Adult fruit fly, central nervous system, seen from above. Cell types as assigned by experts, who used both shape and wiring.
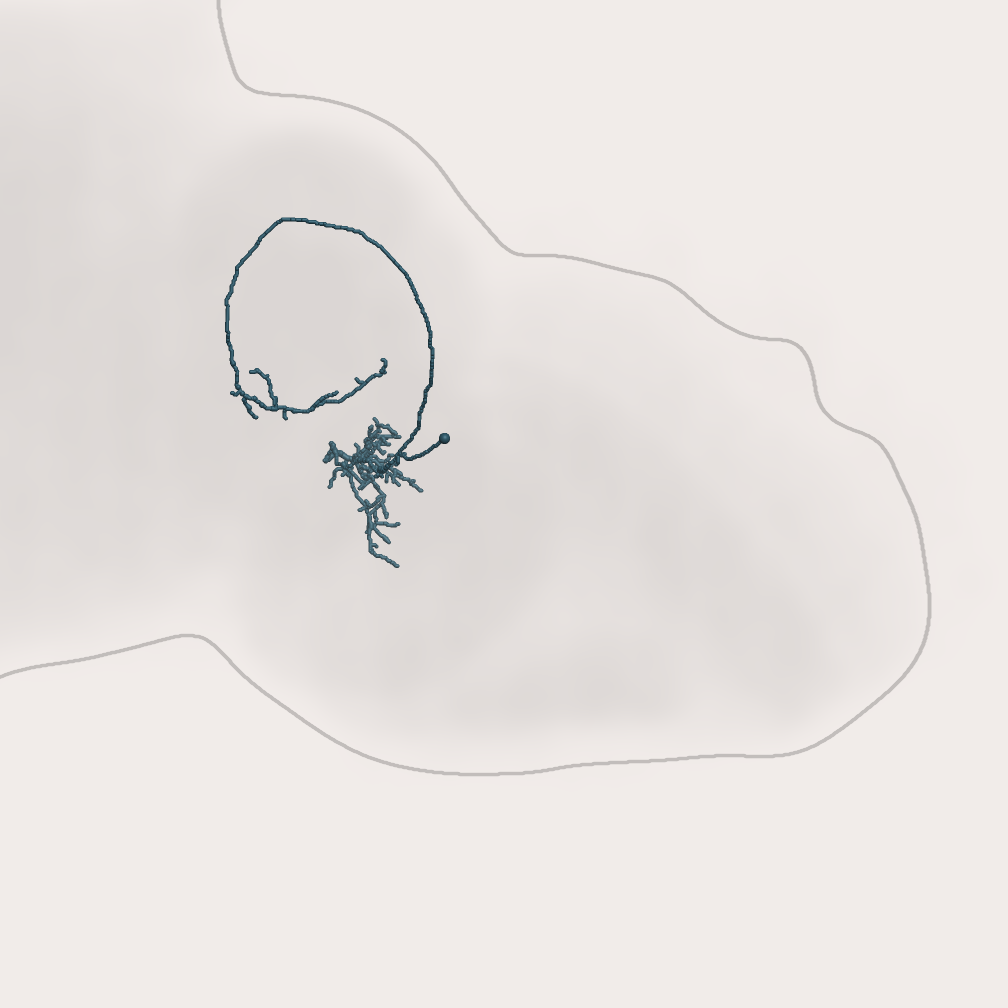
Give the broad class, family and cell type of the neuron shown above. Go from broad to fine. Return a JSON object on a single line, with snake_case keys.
{"broad_class": "visual projection neuron", "family": "hemilineage VPNd3", "cell_type": "LC6"}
